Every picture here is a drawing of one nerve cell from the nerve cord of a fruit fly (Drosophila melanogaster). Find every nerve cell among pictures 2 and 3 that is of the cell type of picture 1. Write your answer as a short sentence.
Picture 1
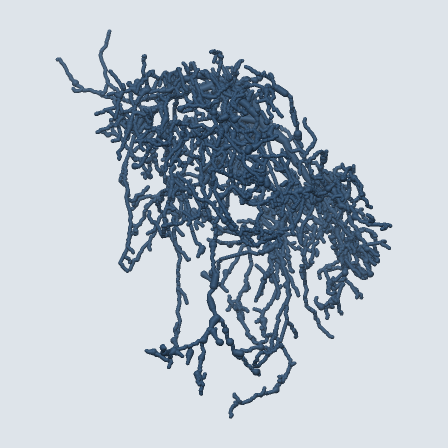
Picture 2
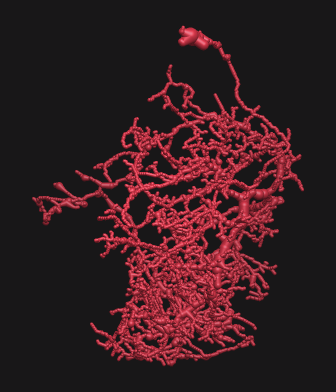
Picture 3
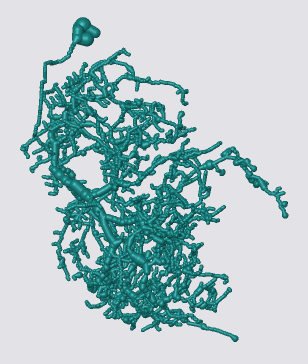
Picture 2 and picture 3 are of the same cell type.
